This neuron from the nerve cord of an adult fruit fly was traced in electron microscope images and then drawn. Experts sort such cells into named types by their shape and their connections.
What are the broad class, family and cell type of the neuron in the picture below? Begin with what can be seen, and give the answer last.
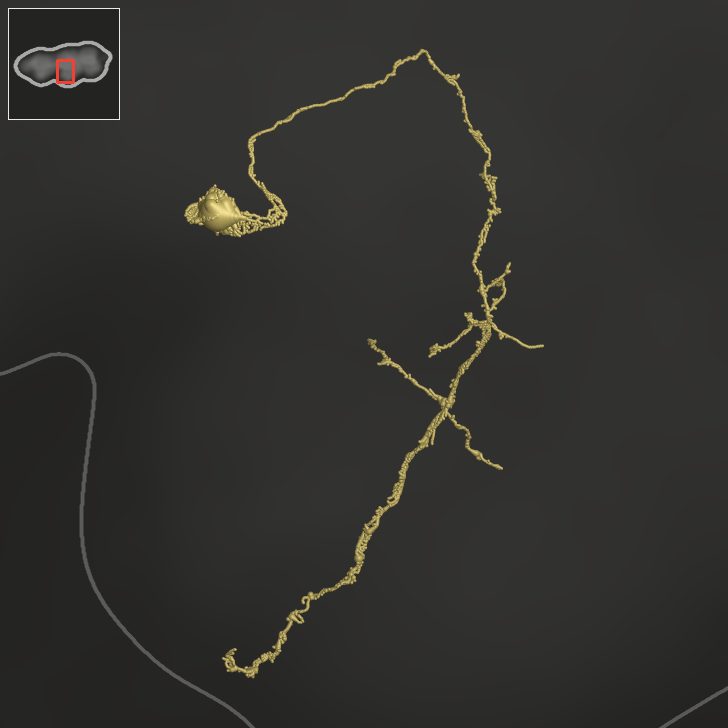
The picture shows dozens of branch ends. As drawn here it is taller than it is wide. This is a nerve-cord intrinsic neuron. Its family is hemilineage 12B. Its cell type is IN12B091.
